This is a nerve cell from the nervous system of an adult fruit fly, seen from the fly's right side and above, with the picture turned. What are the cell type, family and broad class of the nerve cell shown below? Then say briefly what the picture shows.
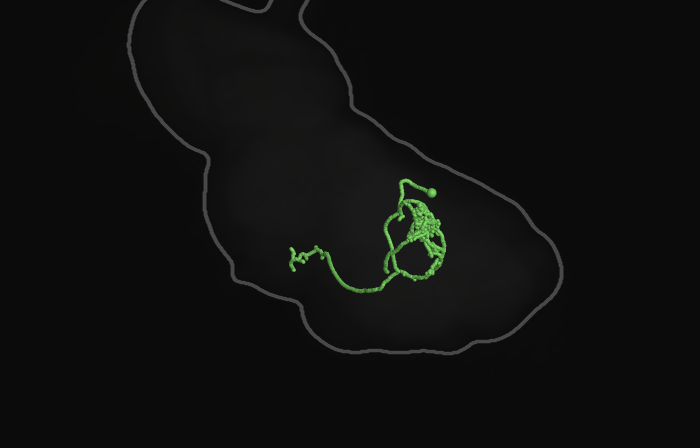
The cell type is SMP483. Its family is hemilineage SMPpv1. This is a central-brain intrinsic neuron. The cell body is in the middle of the picture. In this view it is wider than it is tall.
